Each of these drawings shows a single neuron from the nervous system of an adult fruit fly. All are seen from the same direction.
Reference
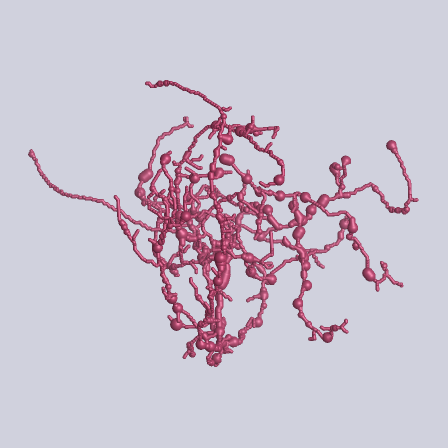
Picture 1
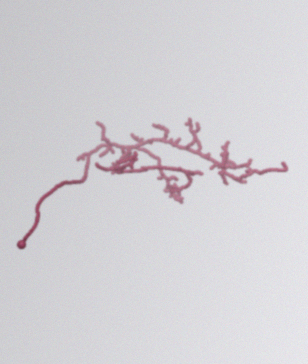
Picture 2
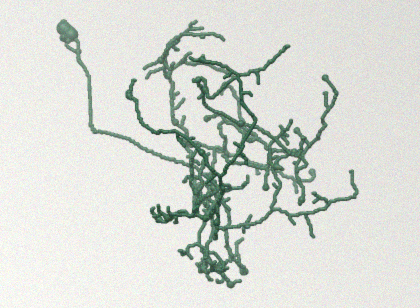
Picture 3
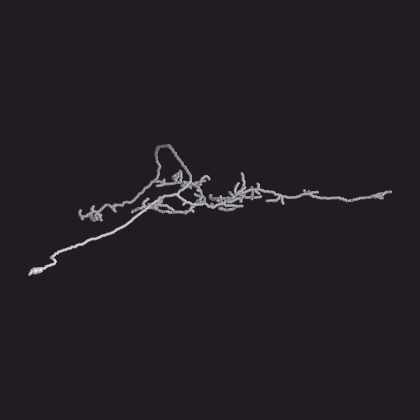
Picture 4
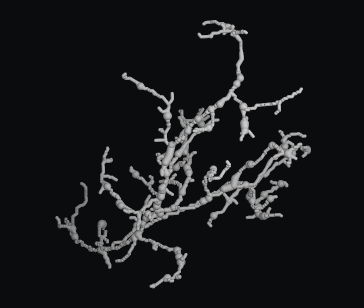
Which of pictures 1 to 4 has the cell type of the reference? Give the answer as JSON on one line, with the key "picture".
{"picture": 2}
